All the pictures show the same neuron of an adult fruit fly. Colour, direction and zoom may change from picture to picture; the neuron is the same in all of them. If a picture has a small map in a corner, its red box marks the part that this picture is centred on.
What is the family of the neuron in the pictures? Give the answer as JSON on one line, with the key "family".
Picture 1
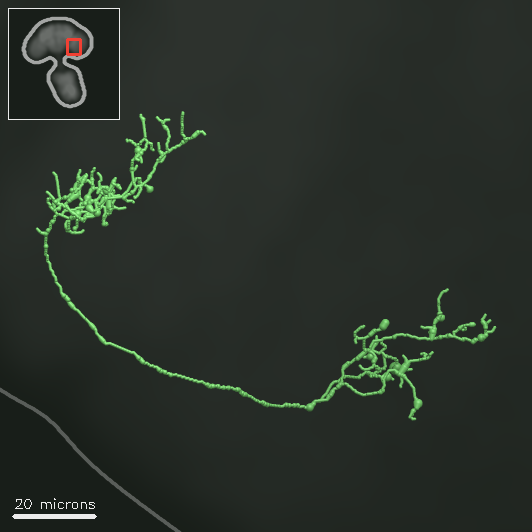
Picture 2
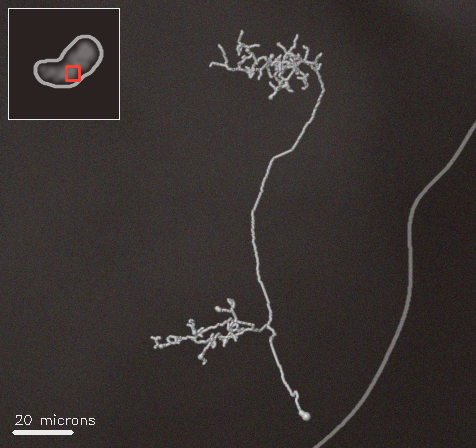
{"family": "Tm"}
